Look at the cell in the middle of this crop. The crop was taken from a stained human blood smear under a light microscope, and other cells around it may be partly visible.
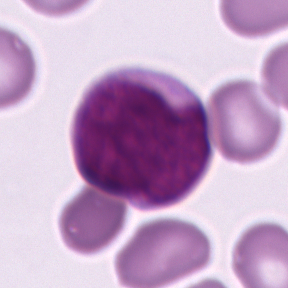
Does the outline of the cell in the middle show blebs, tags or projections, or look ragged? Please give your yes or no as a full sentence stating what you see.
No, the cell is bounded by a smooth, even outline.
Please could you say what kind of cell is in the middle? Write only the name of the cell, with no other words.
myeloblast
